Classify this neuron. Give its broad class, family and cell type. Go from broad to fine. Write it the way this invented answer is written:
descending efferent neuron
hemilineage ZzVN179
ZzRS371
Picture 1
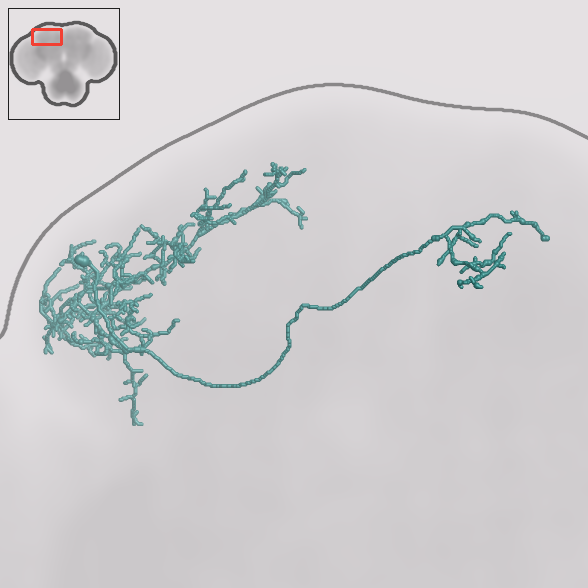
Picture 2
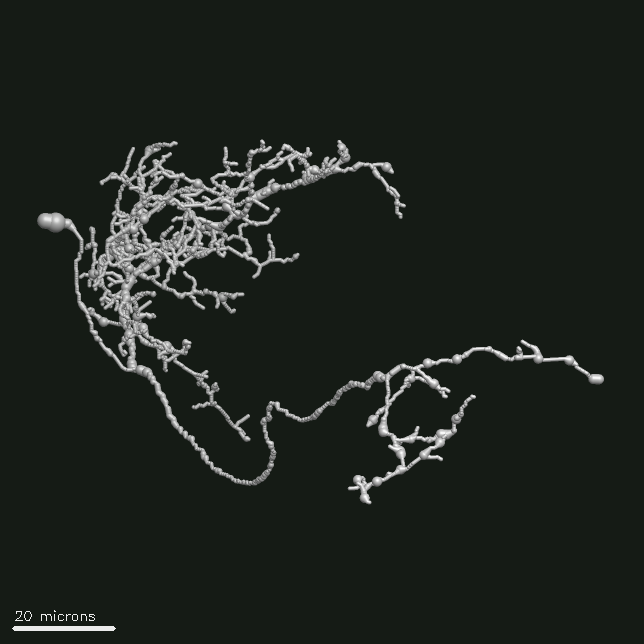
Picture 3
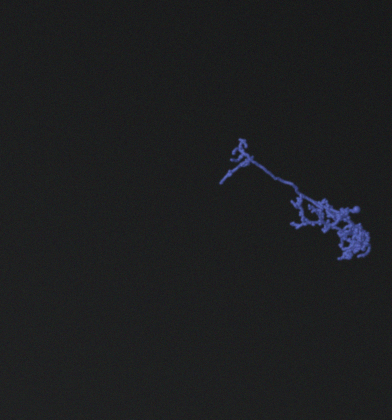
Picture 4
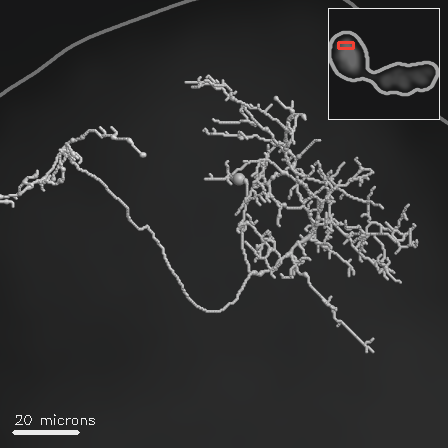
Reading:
central-brain intrinsic neuron
hemilineage LHl2_dorsal
LHAD1b2_b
